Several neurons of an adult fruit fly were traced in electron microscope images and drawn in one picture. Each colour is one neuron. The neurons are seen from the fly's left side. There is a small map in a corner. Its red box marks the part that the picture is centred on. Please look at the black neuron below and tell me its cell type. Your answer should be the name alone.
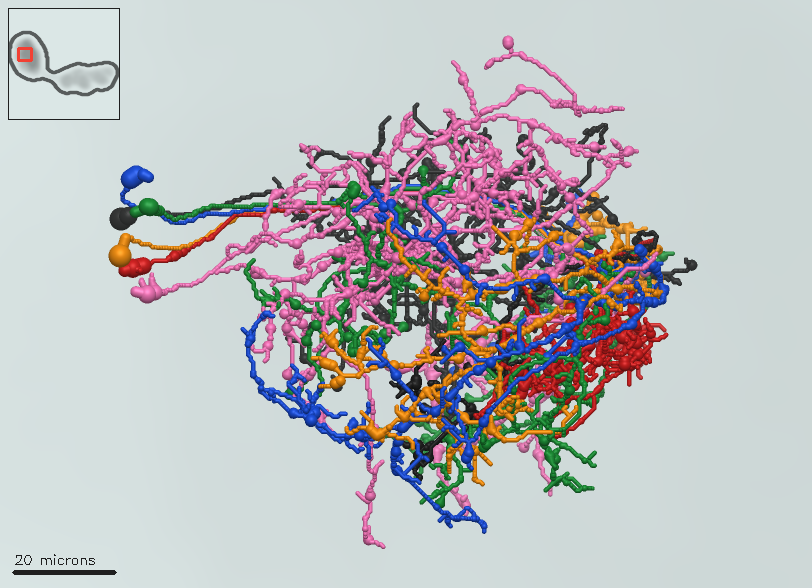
CB4170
